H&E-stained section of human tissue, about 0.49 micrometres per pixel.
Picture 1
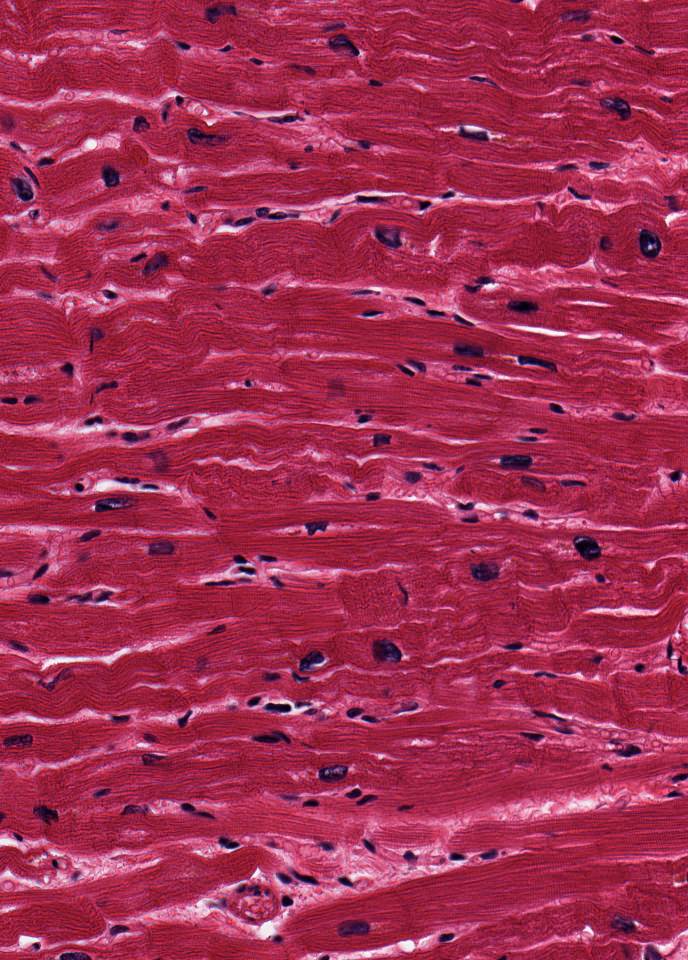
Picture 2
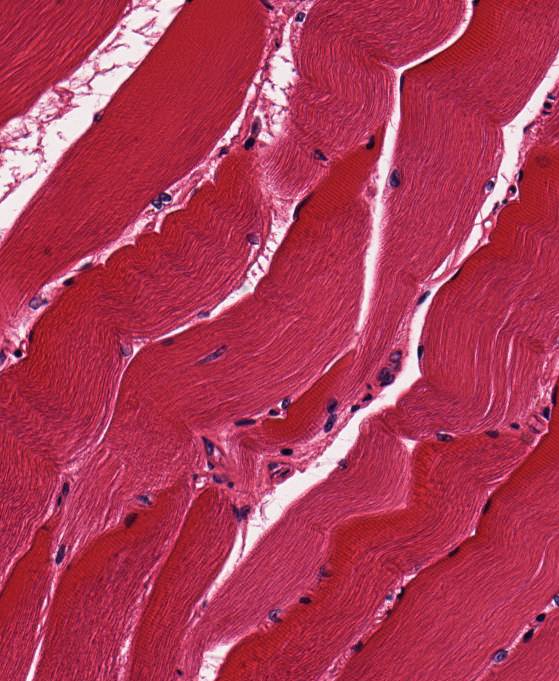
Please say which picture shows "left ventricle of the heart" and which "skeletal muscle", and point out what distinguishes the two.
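Left ventricle of the heart in the first picture, skeletal muscle in the second. Fibres: left ventricular ones branch and join neighbours rather than running as separate parallel cylinders; the long skeletal muscle fibres run diagonally, lower left to upper right, many with wavy outlines and folded bands. Nuclei: the ventricle's are oval and central, a few scattered ones enlarged and very dark; skeletal muscle nuclei are dark, flattened and at the fibre edges.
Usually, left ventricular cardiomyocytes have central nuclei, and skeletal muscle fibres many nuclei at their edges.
Cytoplasm: deep red-pink in the ventricle, deep and even red in skeletal muscle.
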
